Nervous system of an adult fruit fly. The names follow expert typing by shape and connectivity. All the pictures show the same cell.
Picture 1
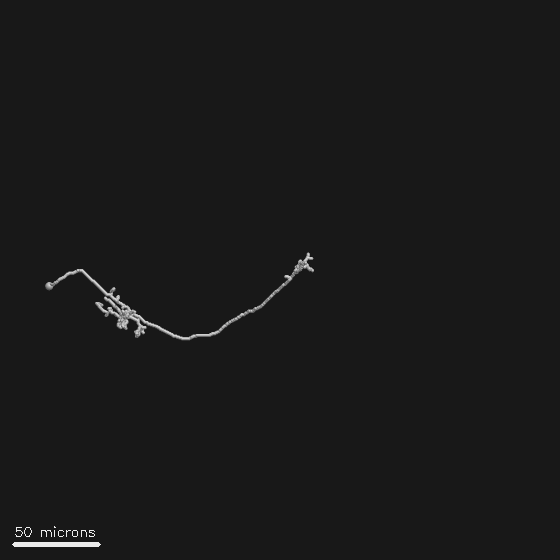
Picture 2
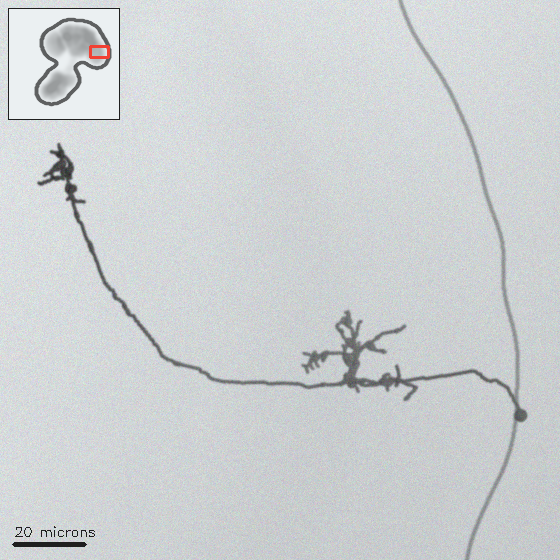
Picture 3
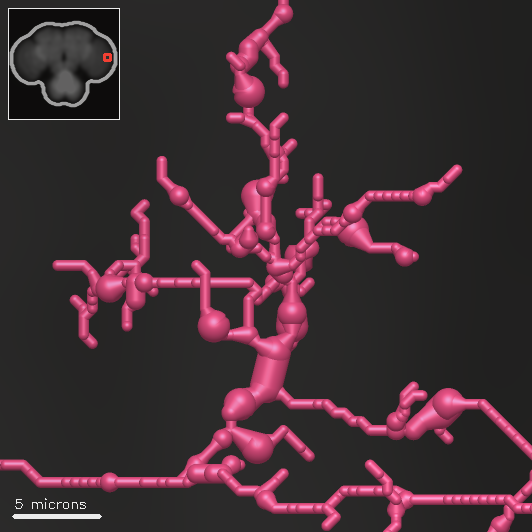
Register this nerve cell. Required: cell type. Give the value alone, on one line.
Tm29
